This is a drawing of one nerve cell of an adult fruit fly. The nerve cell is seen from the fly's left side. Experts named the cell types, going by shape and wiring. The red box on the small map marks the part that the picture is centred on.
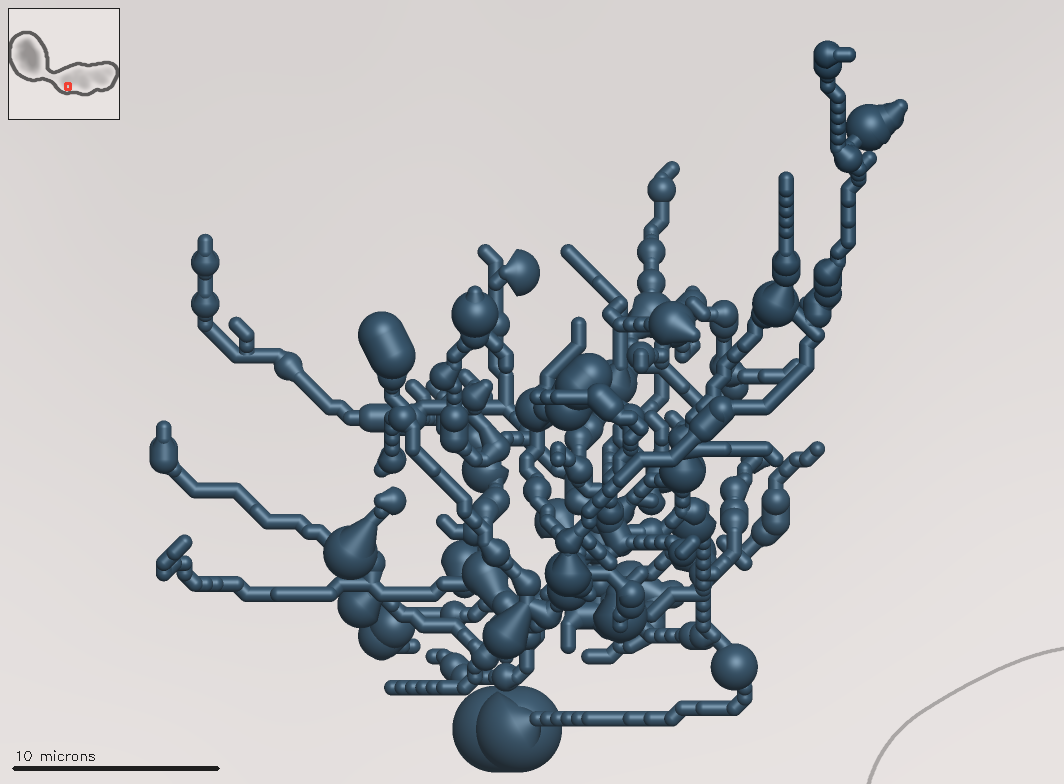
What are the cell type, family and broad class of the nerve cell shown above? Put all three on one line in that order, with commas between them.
IN01B086, hemilineage 01B, nerve-cord intrinsic neuron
